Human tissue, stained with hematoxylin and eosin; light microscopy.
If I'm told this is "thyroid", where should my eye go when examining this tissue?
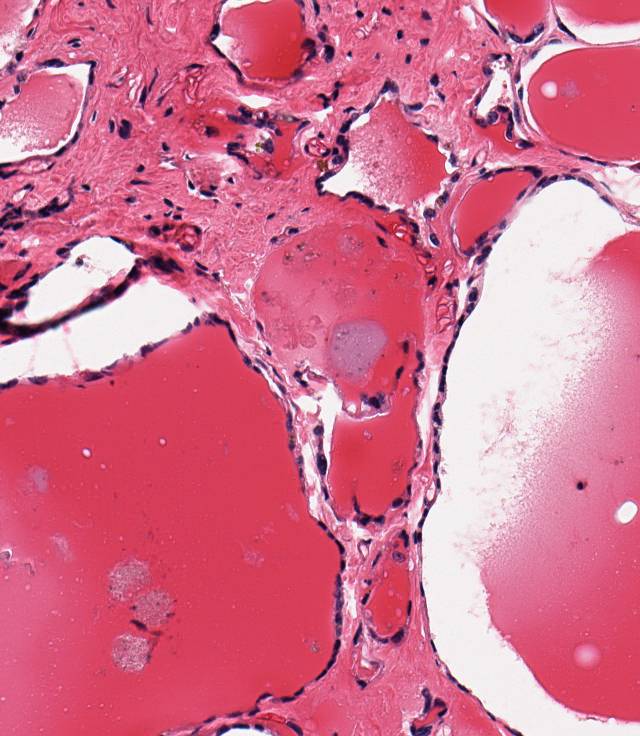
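For thyroid, most of this fits. Large, irregularly rounded follicles take up most of the field, and they are filled with homogeneous pink material.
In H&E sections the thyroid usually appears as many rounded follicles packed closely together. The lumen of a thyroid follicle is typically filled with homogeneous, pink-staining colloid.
Each follicle here is lined by a single layer of flattened epithelial cells with thin, dark, elongated nuclei.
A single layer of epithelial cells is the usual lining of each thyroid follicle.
What sits less comfortably is the contents, which are not homogeneous everywhere: the lower left follicle holds three small pale granular patches within its pink material, and the follicle in the centre has a rounded pale grey-blue area in its pink content.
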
